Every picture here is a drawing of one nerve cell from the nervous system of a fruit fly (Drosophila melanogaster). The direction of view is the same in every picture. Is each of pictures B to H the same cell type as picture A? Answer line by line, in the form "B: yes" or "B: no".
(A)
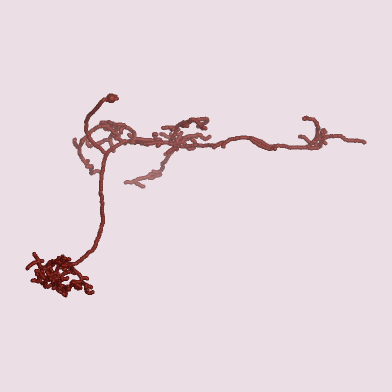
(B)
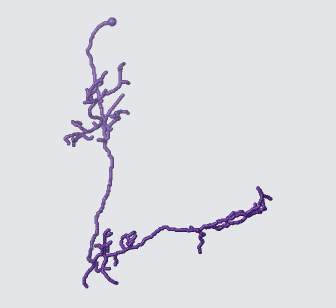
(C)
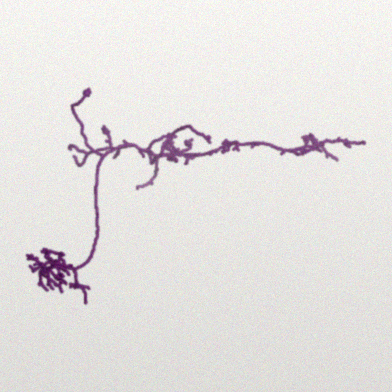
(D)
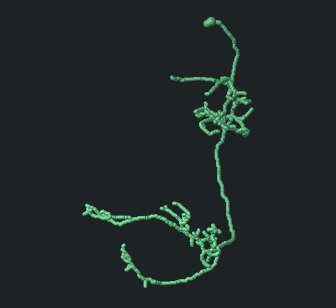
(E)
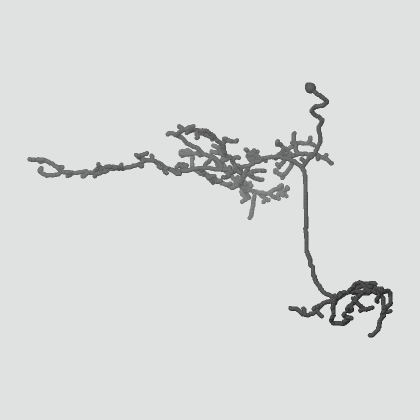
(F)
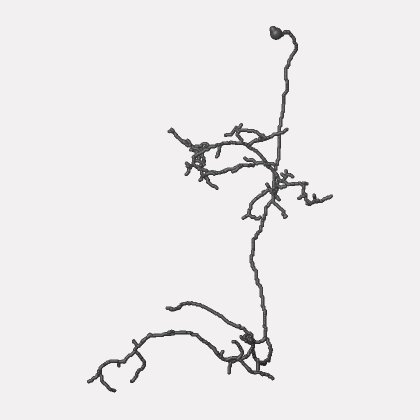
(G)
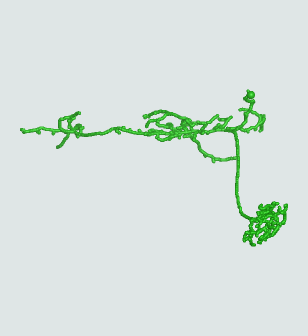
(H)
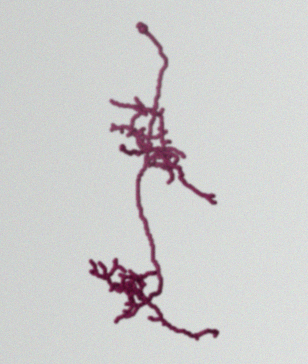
B: no
C: yes
D: no
E: yes
F: no
G: yes
H: no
